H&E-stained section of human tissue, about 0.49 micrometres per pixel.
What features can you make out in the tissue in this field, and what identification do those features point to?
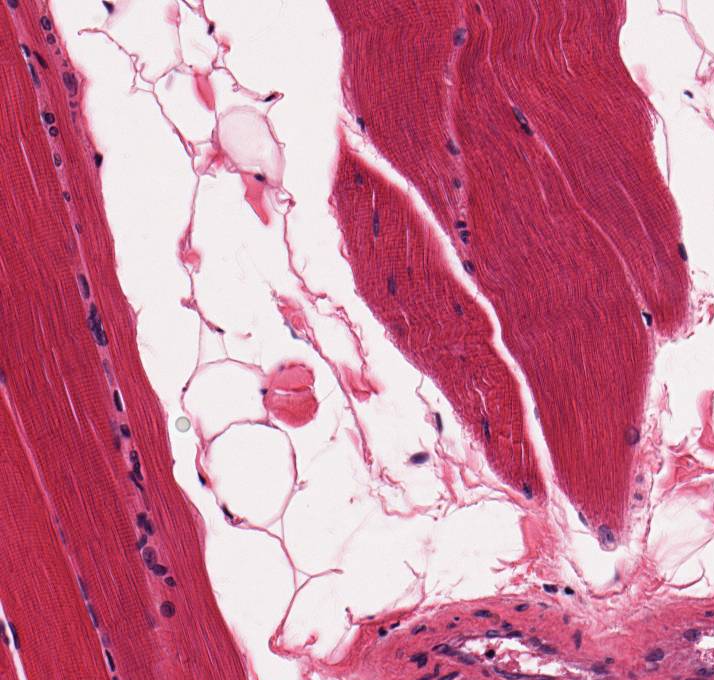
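To begin, the muscle fibres show fine transverse cross-striations. Next, the fibres of the left band run roughly from top to bottom of the field, while those of the upper right bundle taper to narrow ends pointing toward the bottom centre. Then, the muscle nuclei are dark and flattened, lying along the edges of the fibres. The tissue is skeletal muscle.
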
